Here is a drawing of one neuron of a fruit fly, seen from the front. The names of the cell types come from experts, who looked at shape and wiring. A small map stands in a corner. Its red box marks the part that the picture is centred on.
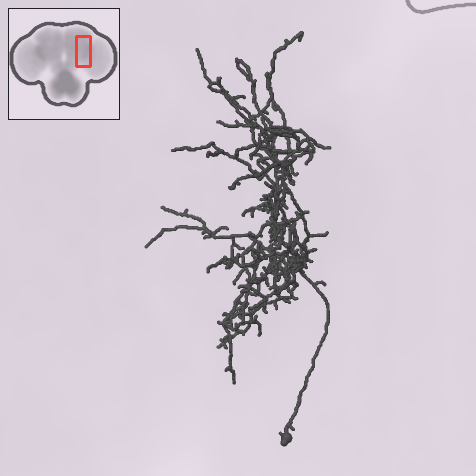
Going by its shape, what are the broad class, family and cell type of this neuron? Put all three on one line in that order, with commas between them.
central-brain intrinsic neuron, hemilineage VLPl&p2_lateral, CB3598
